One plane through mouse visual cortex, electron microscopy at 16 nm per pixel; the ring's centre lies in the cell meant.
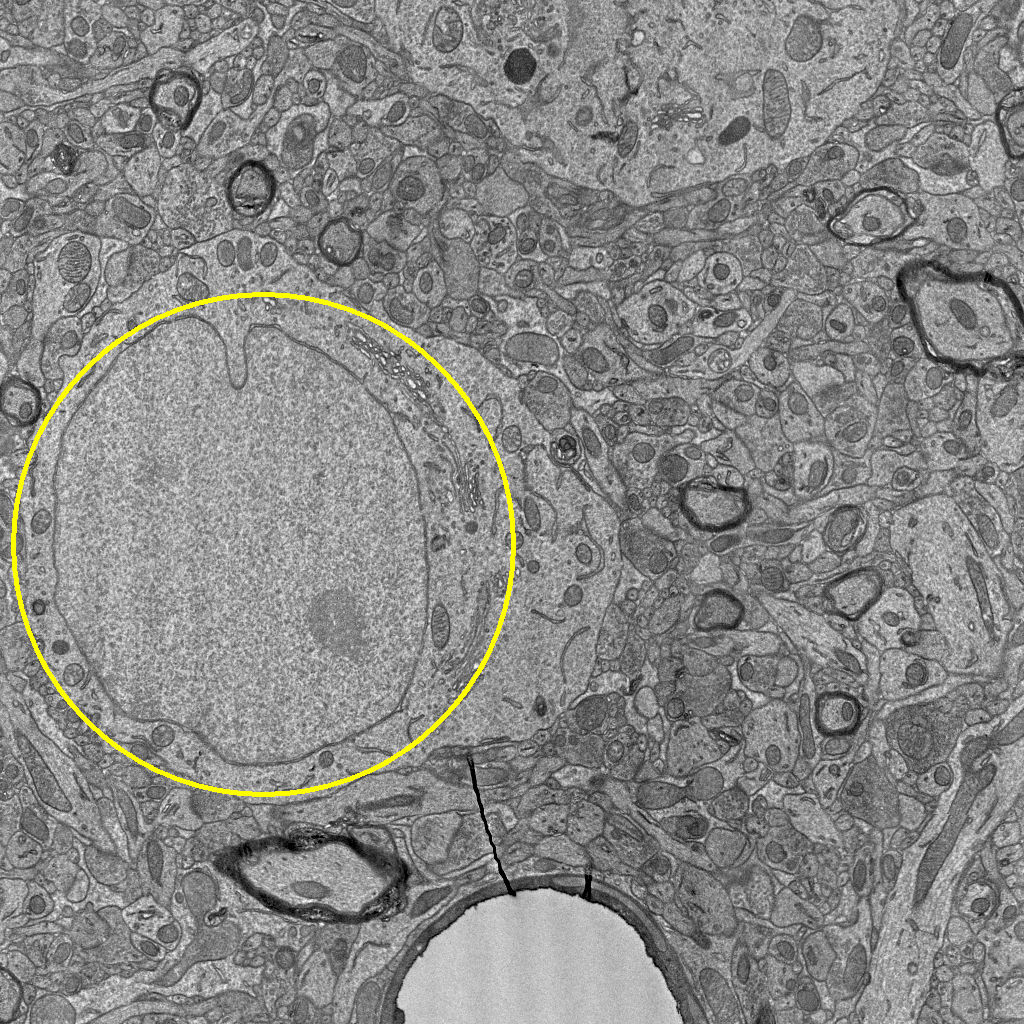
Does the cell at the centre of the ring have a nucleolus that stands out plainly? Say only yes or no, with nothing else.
Yes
